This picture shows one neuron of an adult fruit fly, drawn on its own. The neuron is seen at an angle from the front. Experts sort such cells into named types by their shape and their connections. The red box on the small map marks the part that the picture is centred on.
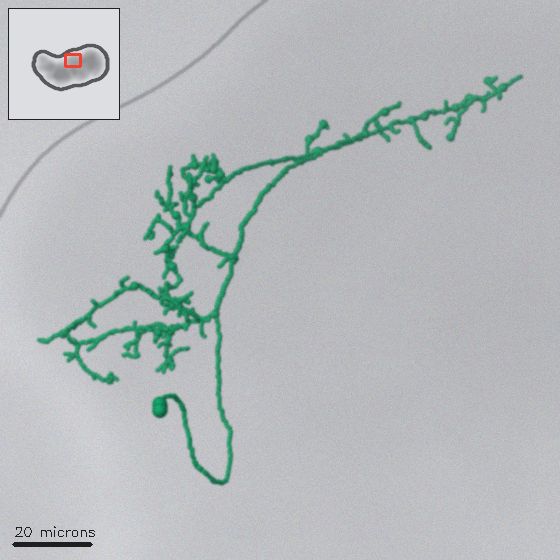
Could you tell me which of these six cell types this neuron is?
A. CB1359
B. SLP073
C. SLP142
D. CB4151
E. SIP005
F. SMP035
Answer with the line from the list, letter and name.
A. CB1359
